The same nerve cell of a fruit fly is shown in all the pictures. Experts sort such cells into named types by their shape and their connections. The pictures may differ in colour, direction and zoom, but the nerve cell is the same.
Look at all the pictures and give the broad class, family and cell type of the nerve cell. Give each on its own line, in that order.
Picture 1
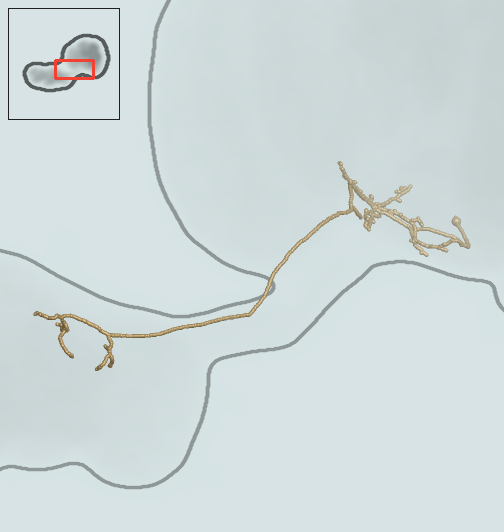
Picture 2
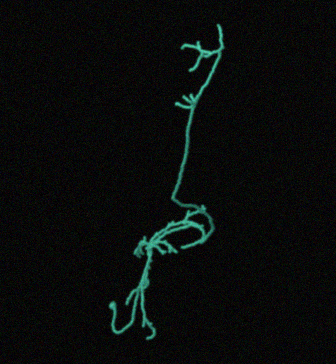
descending neuron
hemilineage MX12
DNge020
